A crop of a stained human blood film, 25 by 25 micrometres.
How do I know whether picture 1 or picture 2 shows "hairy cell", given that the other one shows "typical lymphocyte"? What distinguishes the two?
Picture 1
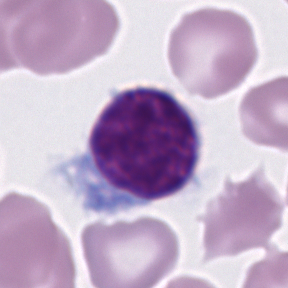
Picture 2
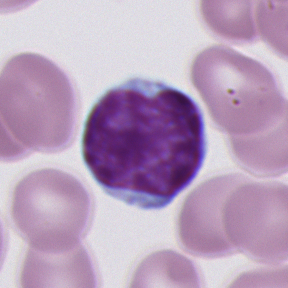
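Picture 1 shows a hairy cell; picture 2 shows a typical lymphocyte. The hairy cell measures about 13 by 10 micrometres, about 1.5 times as wide as a red cell lying whole in the same picture, while the typical lymphocyte is about 11 micrometres across. The nucleus of the hairy cell is round, about 9 micrometres across, without indentation or lobes, and lies toward the upper right of the cell. The round nucleus of the typical lymphocyte has a shallow notch at its top edge, and its chromatin is dark purple and coarsely clumped. The nucleus fills about 70% of the hairy cell's area, against about 80% in the typical lymphocyte. The cytoplasm is pale blue in both. In the hairy cell most of it lies to the lower left of the nucleus, where its edge is frayed into fine projections. In the typical lymphocyte it forms a thin rim seen mainly above and below the nucleus.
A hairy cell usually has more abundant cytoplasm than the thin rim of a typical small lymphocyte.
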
